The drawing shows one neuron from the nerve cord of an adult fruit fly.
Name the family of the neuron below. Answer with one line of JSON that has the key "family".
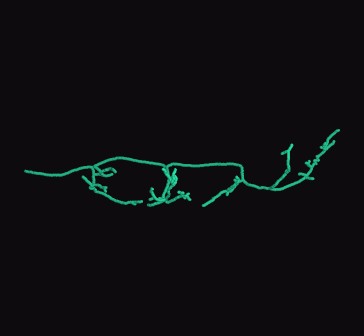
{"family": "hemilineage MX3"}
